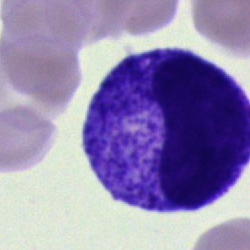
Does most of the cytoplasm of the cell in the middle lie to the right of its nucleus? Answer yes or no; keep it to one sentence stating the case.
No, the bulk of the cytoplasm is located to the left of the nucleus.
